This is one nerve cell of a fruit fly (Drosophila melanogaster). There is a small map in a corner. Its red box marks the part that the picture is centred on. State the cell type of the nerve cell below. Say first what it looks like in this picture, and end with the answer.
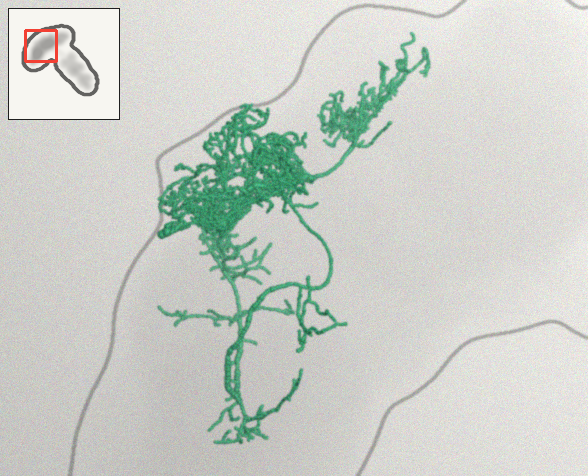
It is in the brain and does not reach the nerve cord. The cell body is on the left of the picture. The picture shows dozens of branch ends. Its broad class is central-brain intrinsic neuron. It is of cell type M_l2PNl20.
